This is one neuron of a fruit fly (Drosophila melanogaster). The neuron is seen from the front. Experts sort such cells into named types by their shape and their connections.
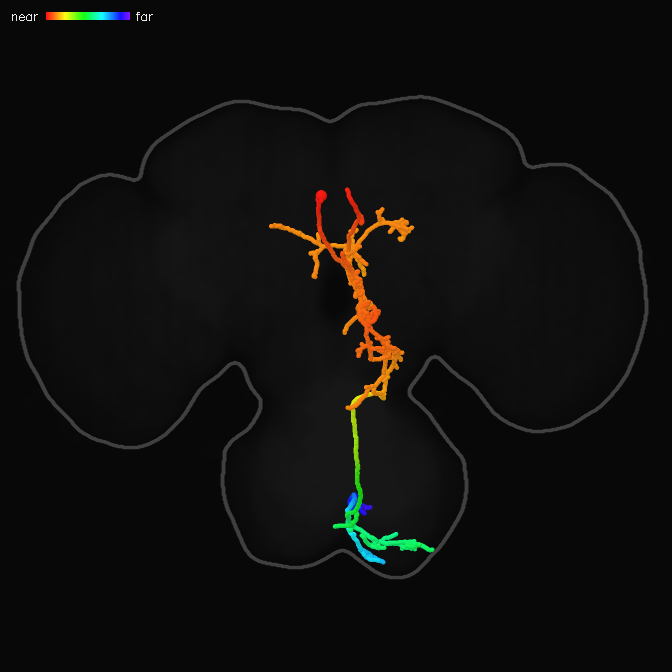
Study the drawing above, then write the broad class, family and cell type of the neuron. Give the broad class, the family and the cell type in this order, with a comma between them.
descending neuron, DNde, DNde007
